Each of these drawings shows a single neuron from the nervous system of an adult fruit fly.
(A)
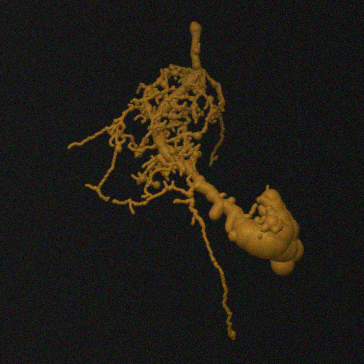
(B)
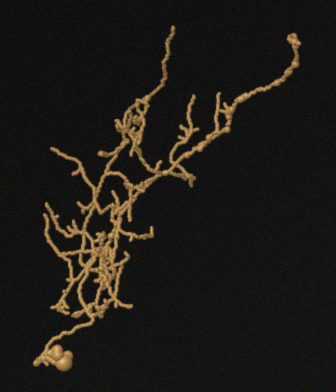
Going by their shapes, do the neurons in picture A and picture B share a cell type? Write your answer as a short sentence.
They are of different cell types.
